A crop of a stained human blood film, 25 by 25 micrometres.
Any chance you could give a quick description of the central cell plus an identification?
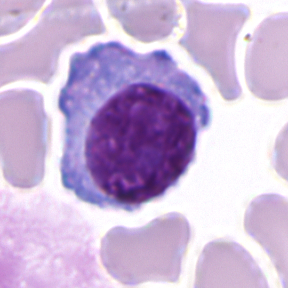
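The chromatin here is dark purple and coarsely clumped. Around it the cytoplasm makes a broad rim, widest on the upper left side, with no coarse coloured granules in it. That pink granular mass in the lower left corner lies apart from the cell. This one's a plasma cell.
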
